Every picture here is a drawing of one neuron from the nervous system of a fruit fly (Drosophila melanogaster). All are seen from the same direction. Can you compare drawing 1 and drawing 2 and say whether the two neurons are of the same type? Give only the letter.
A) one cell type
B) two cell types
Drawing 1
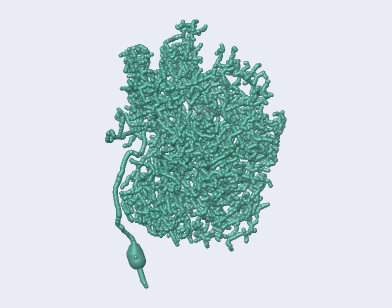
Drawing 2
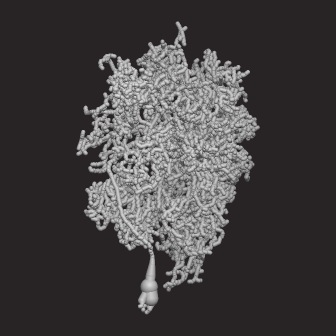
A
